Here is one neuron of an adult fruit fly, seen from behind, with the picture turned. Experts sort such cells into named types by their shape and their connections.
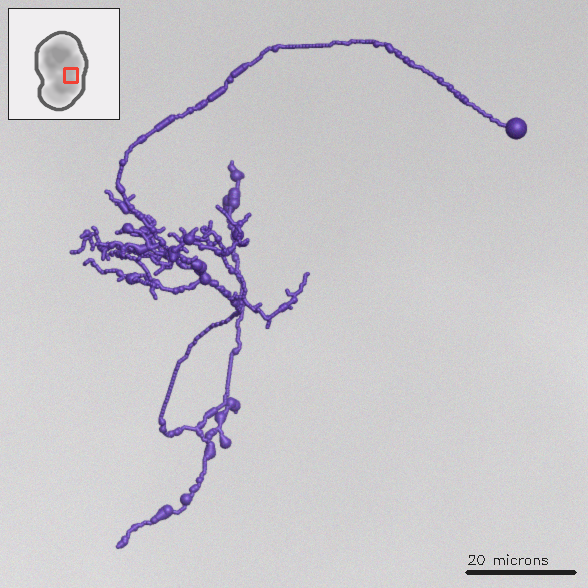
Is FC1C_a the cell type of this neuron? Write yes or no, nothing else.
yes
